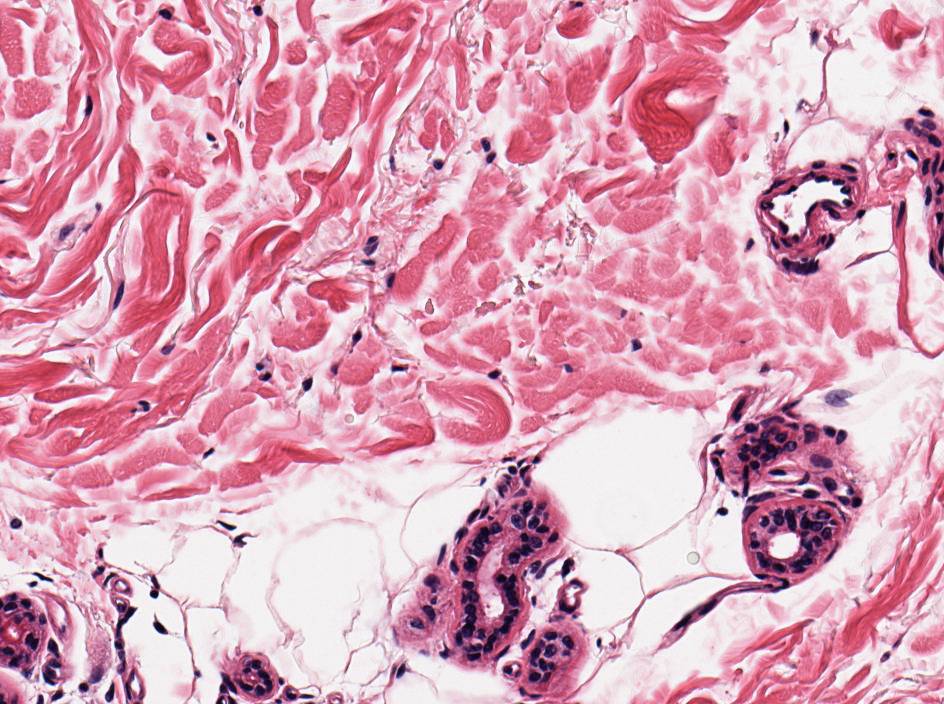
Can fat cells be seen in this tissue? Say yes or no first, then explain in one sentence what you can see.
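Yes. Adipocytes, seen as large empty spaces with thin walls, lie in the lower centre and lower left of the field.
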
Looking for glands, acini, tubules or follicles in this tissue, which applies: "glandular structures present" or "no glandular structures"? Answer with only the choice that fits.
Glandular structures present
